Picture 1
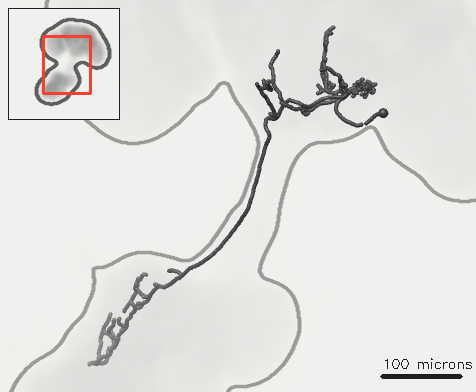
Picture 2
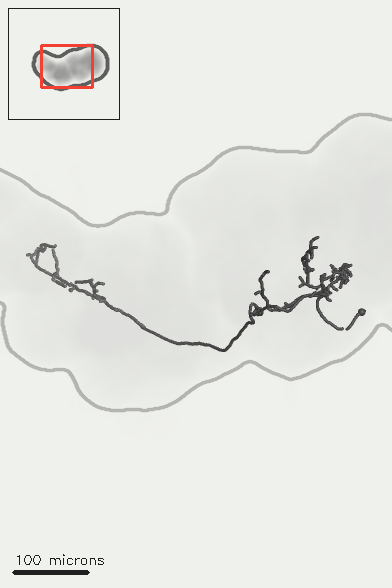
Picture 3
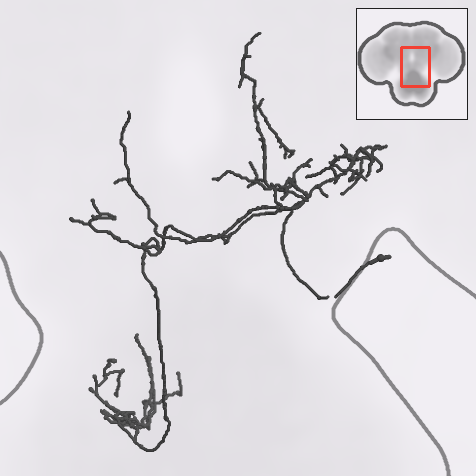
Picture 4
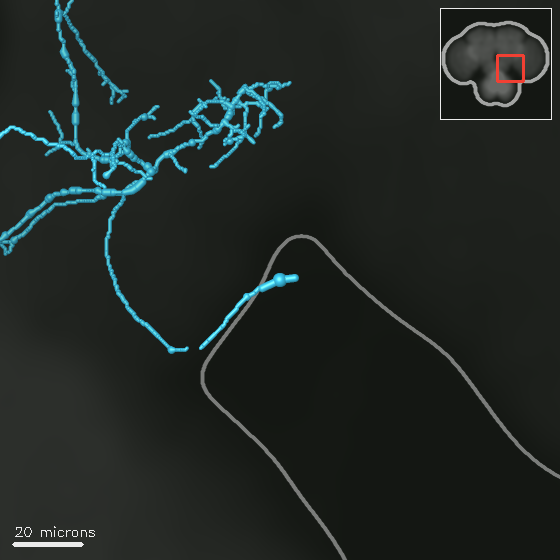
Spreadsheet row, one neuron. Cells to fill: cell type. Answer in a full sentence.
The cell type is DNge110.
